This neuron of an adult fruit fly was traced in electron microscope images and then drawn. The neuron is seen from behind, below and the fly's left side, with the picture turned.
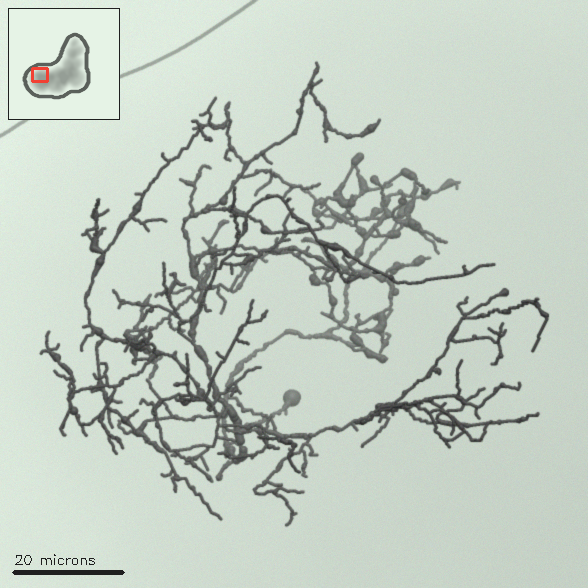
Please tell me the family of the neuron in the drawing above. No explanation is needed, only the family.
hemilineage SLPad1_anterior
